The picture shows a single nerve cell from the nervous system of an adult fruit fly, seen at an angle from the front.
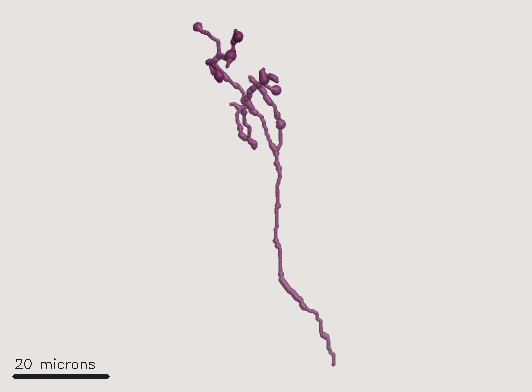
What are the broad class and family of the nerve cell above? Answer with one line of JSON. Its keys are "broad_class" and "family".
{"broad_class": "sensory neuron entering the brain", "family": "class gustatory"}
